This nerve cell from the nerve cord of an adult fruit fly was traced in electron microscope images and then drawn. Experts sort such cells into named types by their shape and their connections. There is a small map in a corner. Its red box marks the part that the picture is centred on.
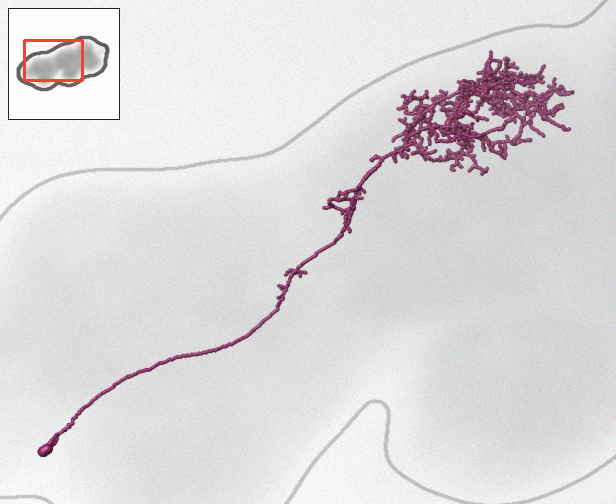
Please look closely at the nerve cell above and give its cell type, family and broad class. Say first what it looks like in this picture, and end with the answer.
Dozens of branch ends can be seen. As drawn here it is wider than it is tall. It is of cell type IN06B047. Its family is hemilineage 06B. This is a nerve-cord intrinsic neuron.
